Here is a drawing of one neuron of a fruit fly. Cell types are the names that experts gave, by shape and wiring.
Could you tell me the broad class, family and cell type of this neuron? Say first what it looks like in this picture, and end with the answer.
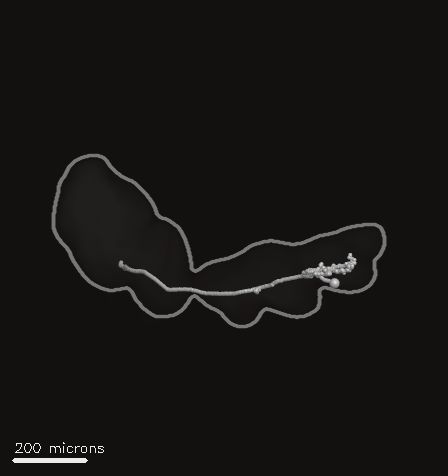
Its cell body lies on the right of the picture. By the scale bar it is about 650 microns wide in this view. It is an ascending neuron. The family is hemilineage 10B. Its cell type is AN10B034.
